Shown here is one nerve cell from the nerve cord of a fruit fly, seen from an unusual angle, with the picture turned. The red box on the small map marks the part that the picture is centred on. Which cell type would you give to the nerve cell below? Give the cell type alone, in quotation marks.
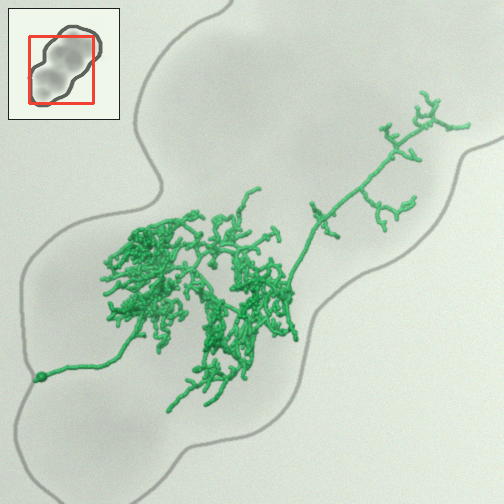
"INXXX031"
